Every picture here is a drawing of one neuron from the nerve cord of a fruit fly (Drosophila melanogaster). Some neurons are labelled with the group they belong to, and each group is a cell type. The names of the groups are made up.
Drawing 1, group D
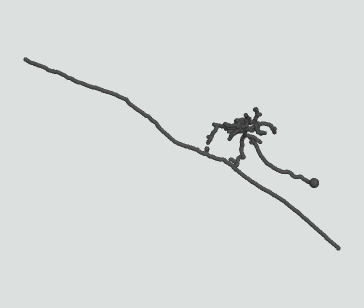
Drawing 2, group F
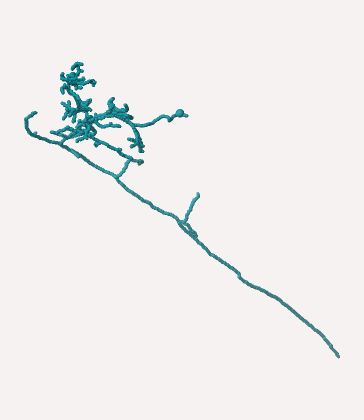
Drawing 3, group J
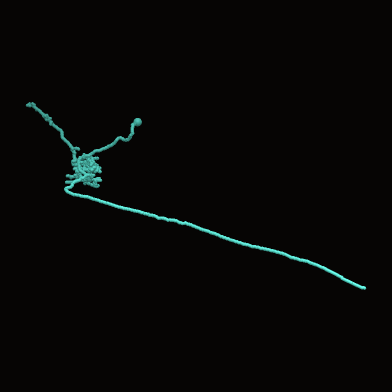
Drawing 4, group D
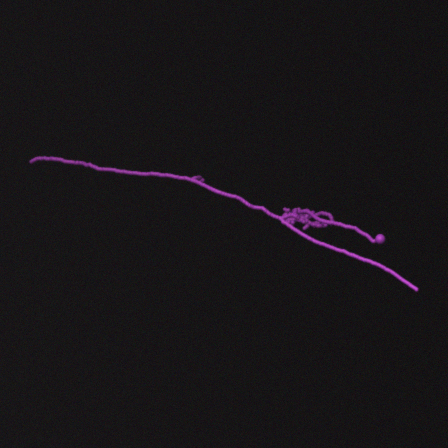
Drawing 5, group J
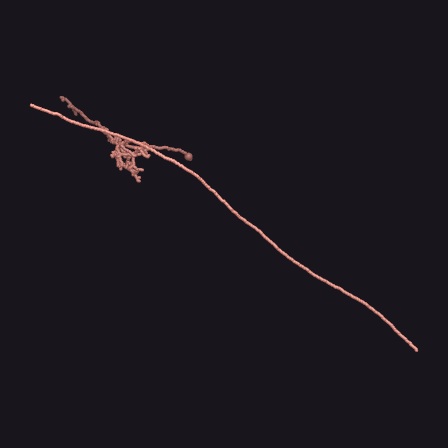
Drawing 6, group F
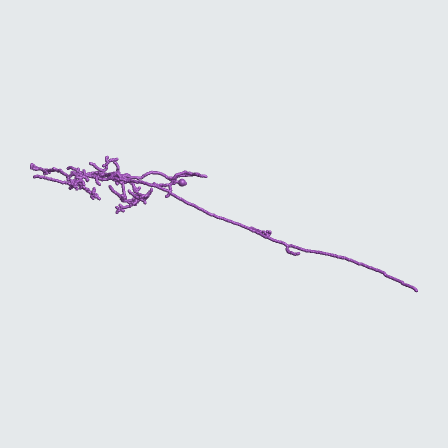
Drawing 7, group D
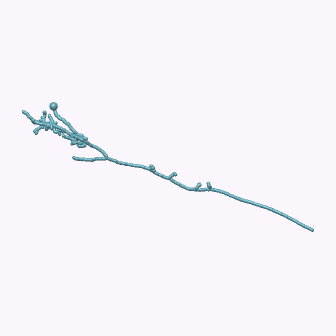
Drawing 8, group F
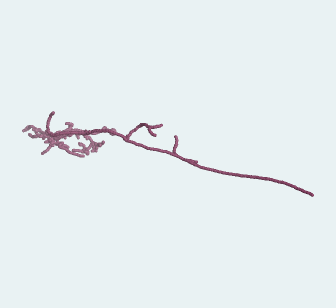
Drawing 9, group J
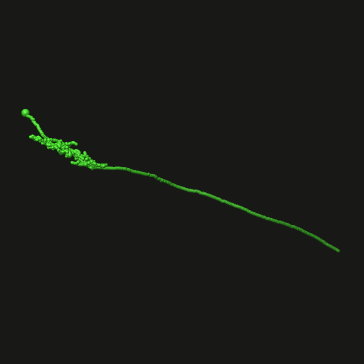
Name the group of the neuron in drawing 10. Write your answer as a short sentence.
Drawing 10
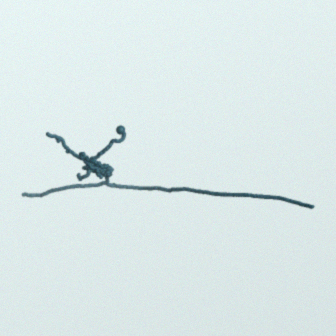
It belongs to group J.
